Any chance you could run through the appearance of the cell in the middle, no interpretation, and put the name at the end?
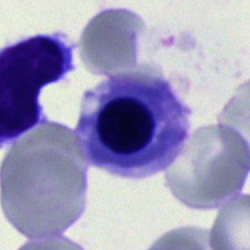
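Notice first how the cytoplasm forms a broad rim all the way around the nucleus. Its colour is blue-purple, and you will find no granules in it. Now look inside the nucleus for nucleoli: none are visible. What you are looking at is an erythroblast.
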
